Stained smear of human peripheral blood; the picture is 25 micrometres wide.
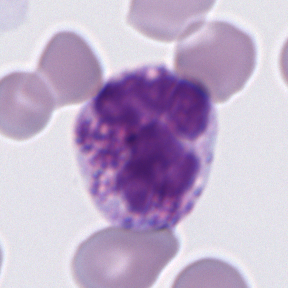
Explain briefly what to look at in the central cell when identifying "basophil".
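In favour of basophil: cell about 14 micrometres across.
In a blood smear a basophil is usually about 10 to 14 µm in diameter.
Also present: nucleus divided into several lobes, chromatin dense and dark purple, coarse dark violet granules in the cytoplasm. Against: granules only scattered, with pale pinkish-lilac cytoplasm showing between them.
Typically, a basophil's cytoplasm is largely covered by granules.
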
